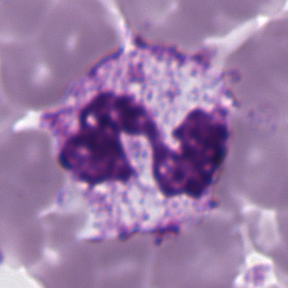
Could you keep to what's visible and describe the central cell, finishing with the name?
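Two large nuclear lobes sit on the left and the right, connected by a narrower band of nuclear material. Nucleoli are not visible. Many small violet granules are scattered throughout the cytoplasm. The cell outline is irregular and ragged, not smooth. Name: segmented neutrophil.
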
